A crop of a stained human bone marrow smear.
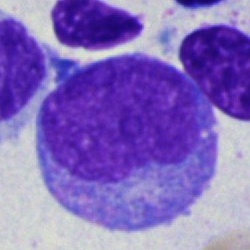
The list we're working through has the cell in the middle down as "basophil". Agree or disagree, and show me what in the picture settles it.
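Take the chromatin first: it's finely stippled, not coarsely clumped, and fine chromatin is what a promyelocyte usually has. The nucleus takes up about two thirds of the cell, which fits the high nucleus-to-cytoplasm ratio typical of a promyelocyte. That the nucleus can be gauged like this also counts against basophil, where granules usually lie over the nucleus and make its outline hard to see. The round, smooth outline, and the neighbouring nuclei above and to either side that don't overlap it, don't tip things either way. So basophil doesn't fit: the cell in the middle is a promyelocyte.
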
